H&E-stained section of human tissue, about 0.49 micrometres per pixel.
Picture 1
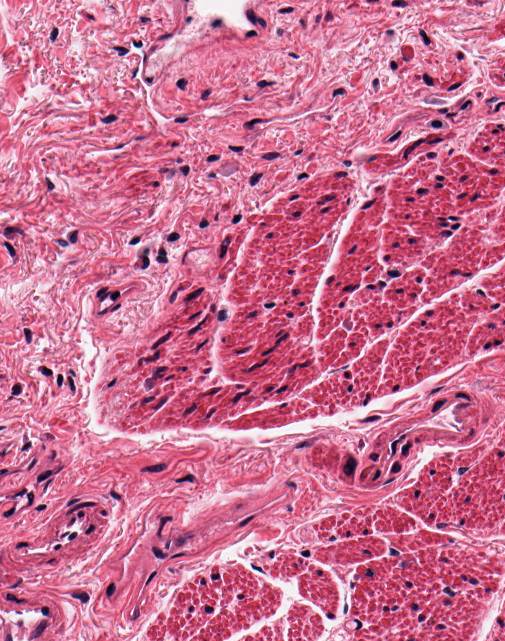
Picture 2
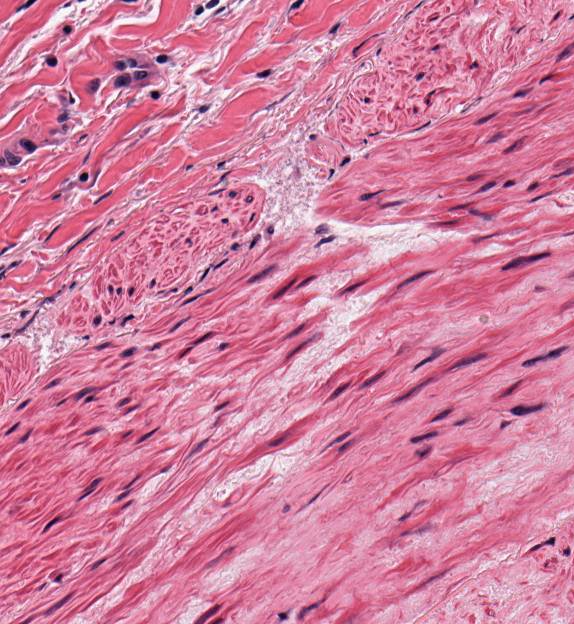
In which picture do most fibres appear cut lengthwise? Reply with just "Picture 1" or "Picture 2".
Picture 2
